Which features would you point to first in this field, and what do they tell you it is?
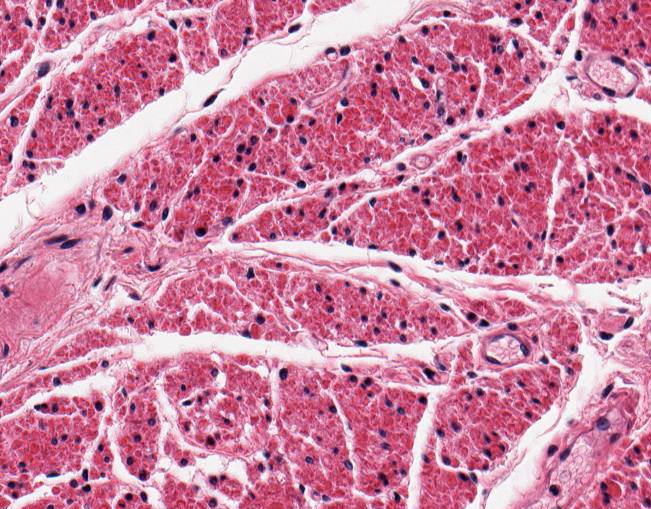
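Smooth muscle, cut across its fibres, forms these bundles: a stippled mosaic of small red profiles, not long strands.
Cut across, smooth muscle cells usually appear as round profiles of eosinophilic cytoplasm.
Here the cytoplasm stains deep red-pink, and small dark blue oval to round nuclei lie evenly spaced throughout the bundle interiors.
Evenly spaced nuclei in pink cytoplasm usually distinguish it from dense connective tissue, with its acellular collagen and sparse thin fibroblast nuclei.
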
